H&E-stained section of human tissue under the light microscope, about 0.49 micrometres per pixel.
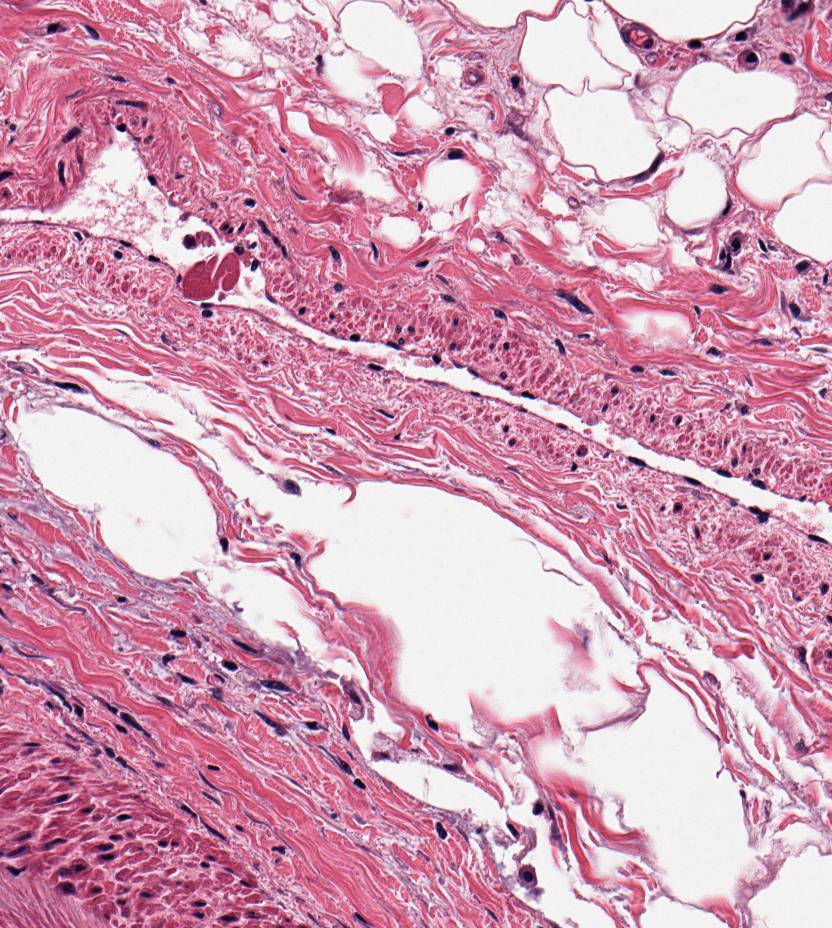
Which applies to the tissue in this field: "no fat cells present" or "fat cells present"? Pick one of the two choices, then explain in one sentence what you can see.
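Fat cells present. Fat cells with empty, clear cytoplasm lie in the upper right part of the field.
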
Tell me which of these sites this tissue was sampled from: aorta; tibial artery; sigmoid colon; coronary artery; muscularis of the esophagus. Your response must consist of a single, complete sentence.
A sample from the coronary artery makes up this section.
